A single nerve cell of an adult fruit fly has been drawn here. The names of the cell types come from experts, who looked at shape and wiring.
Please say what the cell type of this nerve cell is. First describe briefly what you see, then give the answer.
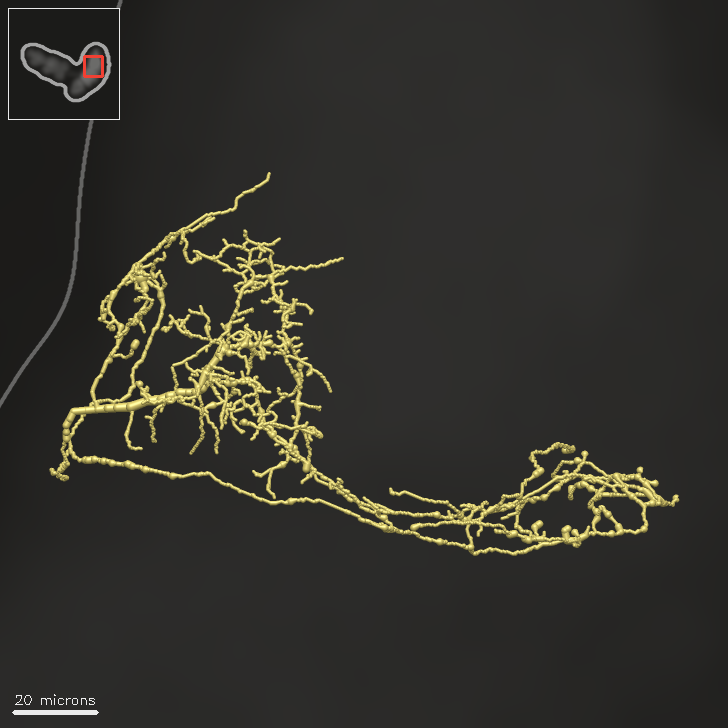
From left to right in the picture it spans about 150 microns. As drawn here it is wider than it is tall. This is a central-brain intrinsic neuron. The cell type is LAL203.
